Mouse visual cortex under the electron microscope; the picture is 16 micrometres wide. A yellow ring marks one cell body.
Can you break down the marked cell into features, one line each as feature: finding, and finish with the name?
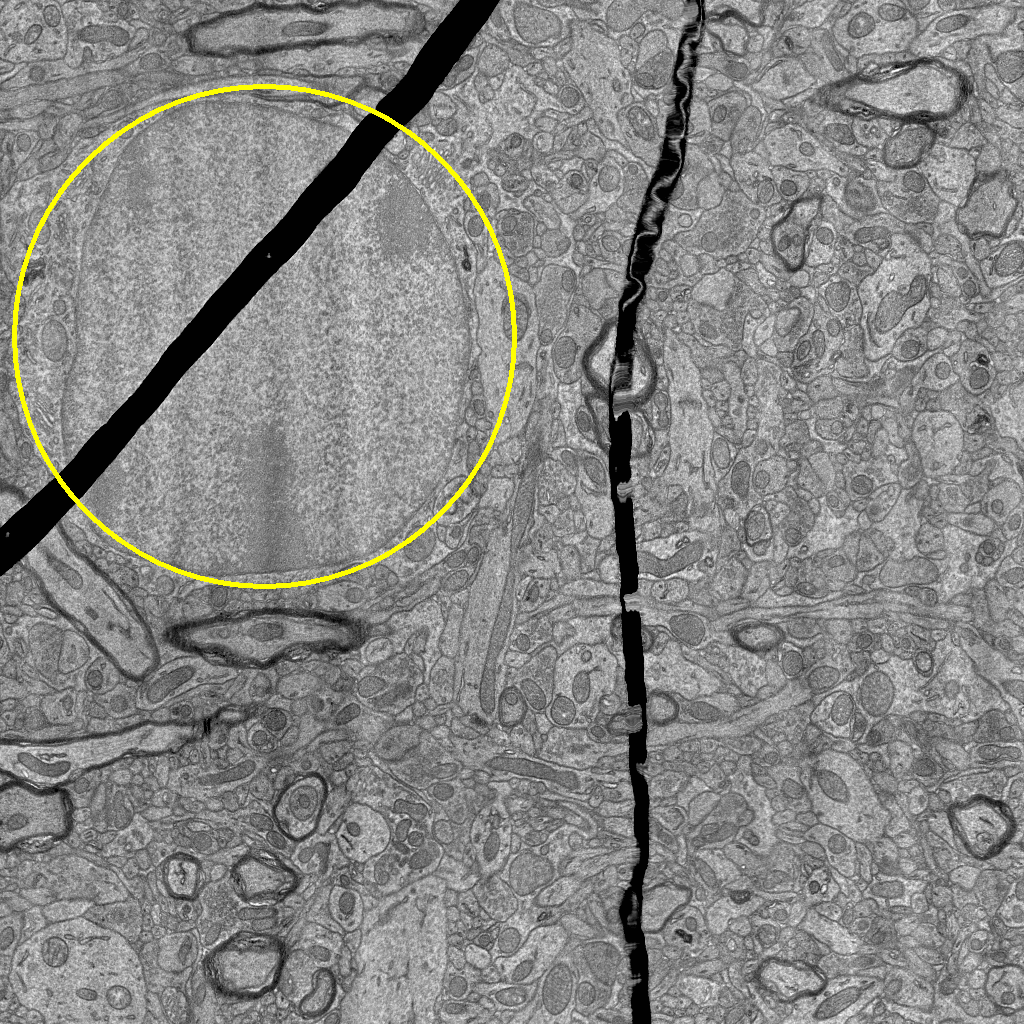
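Nuclear outline: smooth, no deep infoldings
Nucleolus: no compact dense one seen
Neighbours: no cell body touching; small neuropil profiles border it
Dark band: broad, black, crossing the nucleus from lower left to upper right
Name: astrocyte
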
